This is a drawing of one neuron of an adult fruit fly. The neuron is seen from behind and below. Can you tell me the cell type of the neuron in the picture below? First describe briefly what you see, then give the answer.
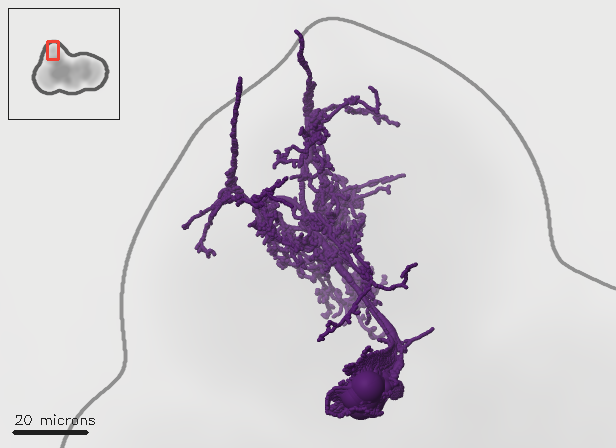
Its cell body lies at the bottom of the picture. From top to bottom in the picture it spans about 110 microns. Dozens of branch ends can be seen. It is an efferent neuron of the nerve cord. The cell type is EN00B019.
